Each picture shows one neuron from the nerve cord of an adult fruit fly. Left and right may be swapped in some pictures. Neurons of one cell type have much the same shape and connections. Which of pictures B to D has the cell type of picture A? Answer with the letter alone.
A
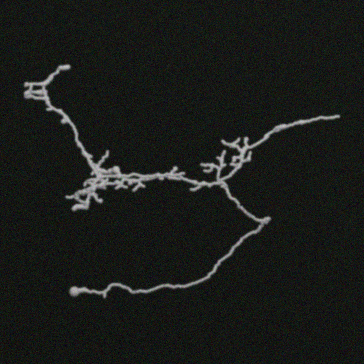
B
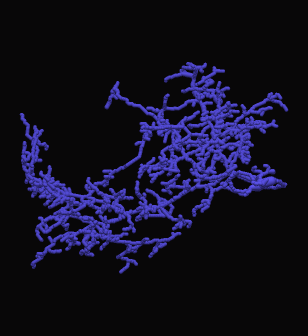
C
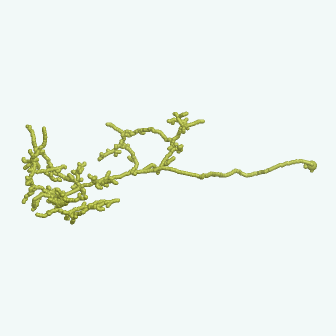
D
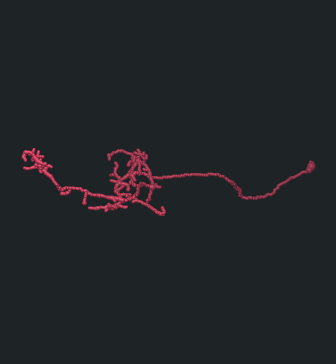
D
